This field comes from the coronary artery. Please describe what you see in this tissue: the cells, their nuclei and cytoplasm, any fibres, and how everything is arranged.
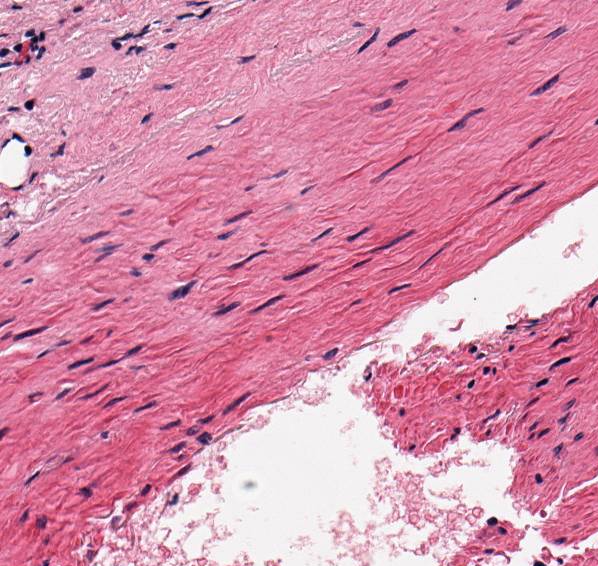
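Main band: elongated, cigar-shaped nuclei parallel to fibres. Muscle cytoplasm bright pink, fibrillar; no cross-striations visible. Left edge, upper third: small round empty space. Upper left corner: looser tissue, small cluster of dark nuclei.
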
